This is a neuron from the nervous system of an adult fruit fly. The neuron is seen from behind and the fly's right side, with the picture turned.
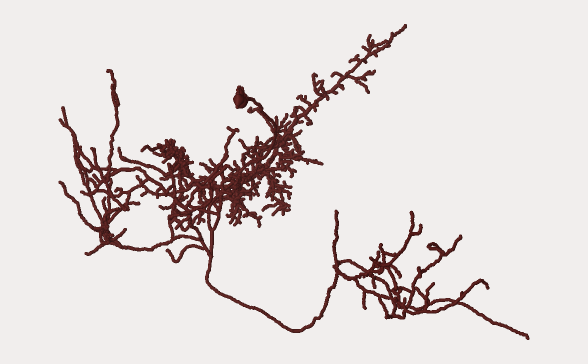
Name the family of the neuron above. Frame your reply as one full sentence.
The family that includes this neuron is hemilineage 12A.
